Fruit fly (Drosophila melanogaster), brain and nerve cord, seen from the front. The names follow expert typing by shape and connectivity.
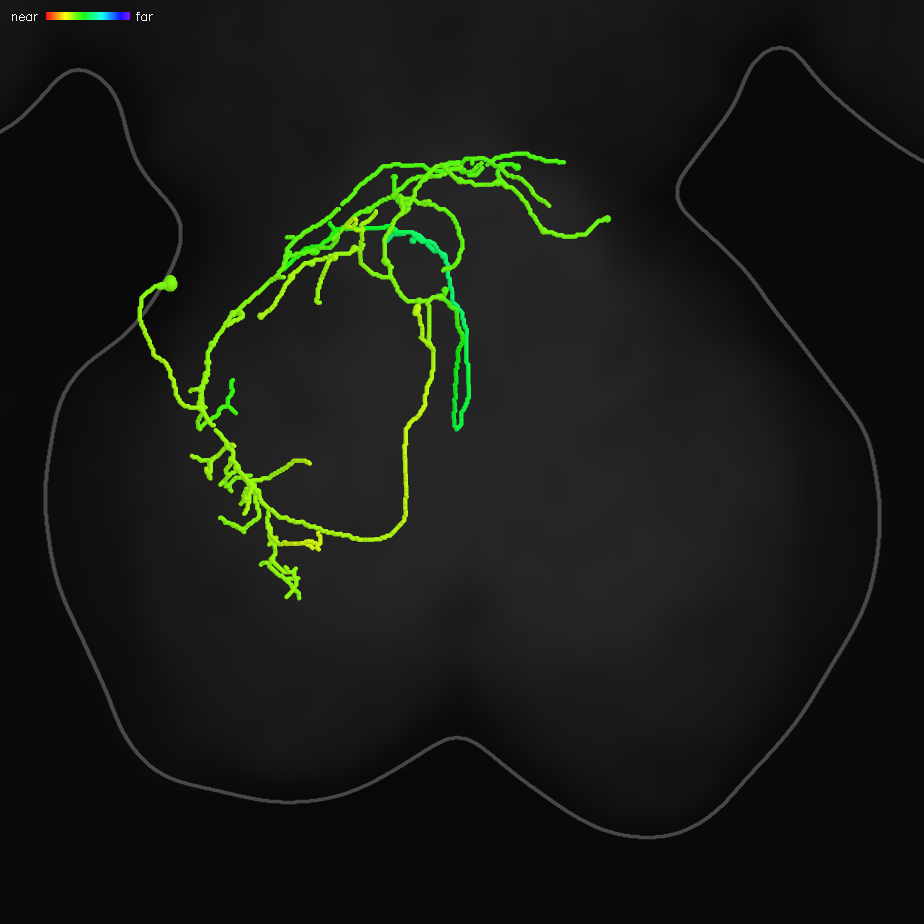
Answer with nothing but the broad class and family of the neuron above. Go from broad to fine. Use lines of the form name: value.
broad class: nerve-cord intrinsic neuron
family: hemilineage 17A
